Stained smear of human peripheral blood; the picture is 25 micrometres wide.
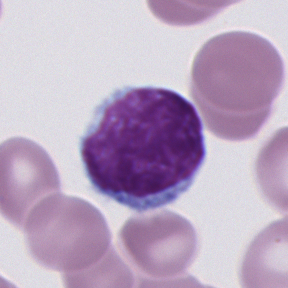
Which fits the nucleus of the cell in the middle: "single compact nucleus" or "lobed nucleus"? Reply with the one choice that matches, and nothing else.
Single compact nucleus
